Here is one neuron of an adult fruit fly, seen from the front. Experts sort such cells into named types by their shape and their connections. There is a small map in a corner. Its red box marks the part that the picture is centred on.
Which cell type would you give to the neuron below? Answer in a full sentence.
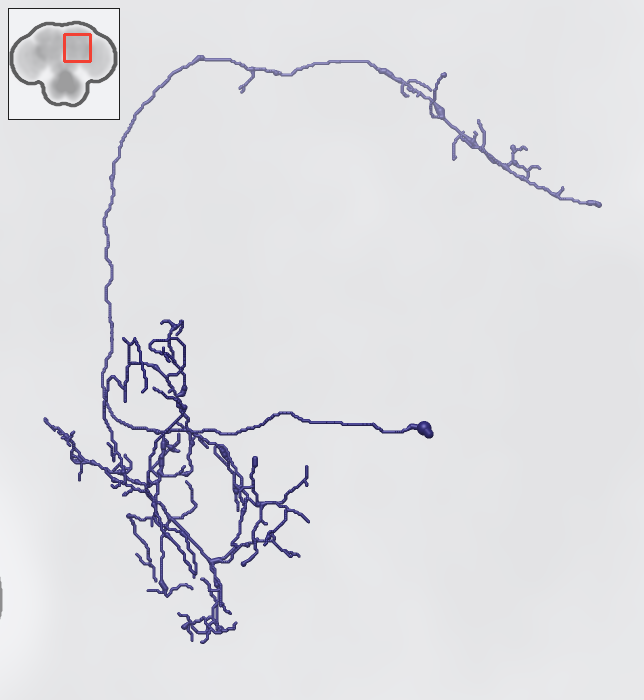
The cell type is M_lPNm11C.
